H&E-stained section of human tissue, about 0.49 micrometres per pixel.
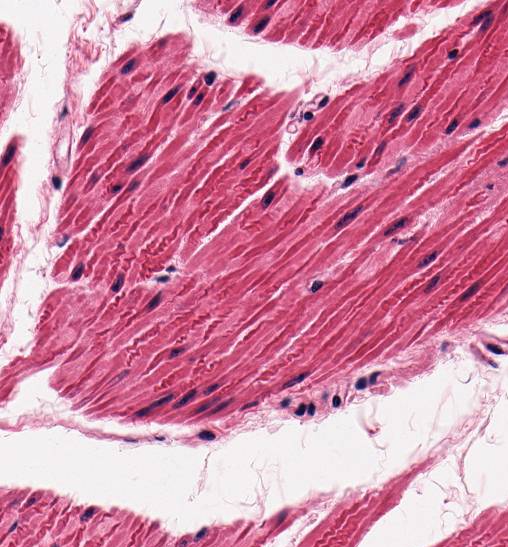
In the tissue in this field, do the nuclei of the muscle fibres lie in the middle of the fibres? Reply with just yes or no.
Yes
